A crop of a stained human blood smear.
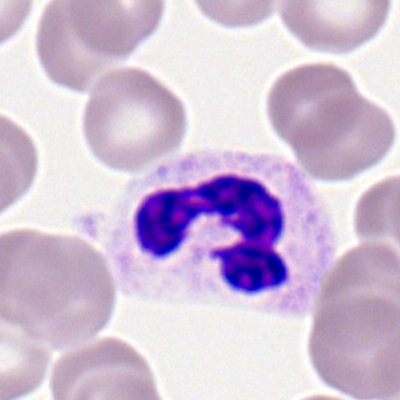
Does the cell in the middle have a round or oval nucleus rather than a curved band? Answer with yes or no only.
No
